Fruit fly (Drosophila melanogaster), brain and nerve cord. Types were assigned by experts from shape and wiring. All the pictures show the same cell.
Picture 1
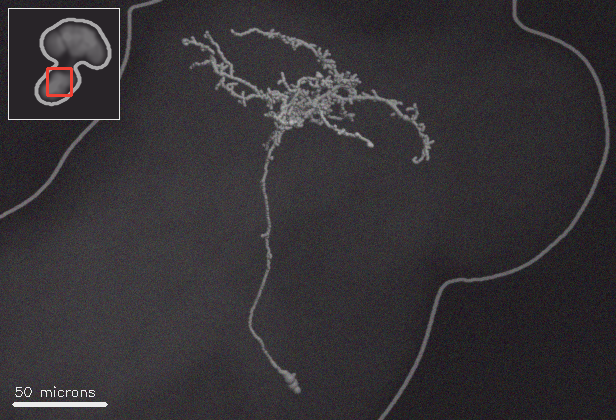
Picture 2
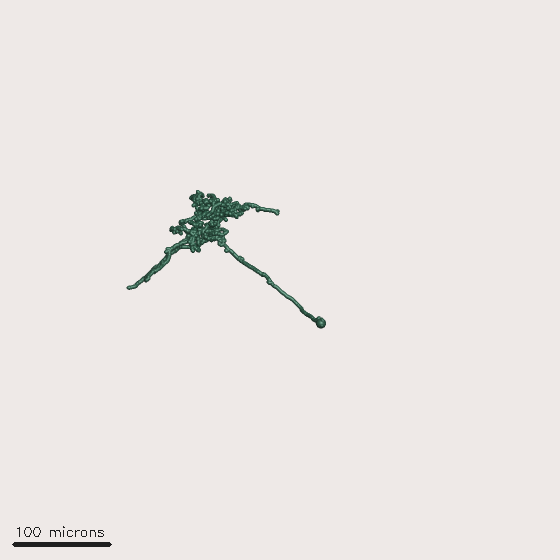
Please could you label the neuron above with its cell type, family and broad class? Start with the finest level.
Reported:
vMS12_a; hemilineage 12A; nerve-cord intrinsic neuron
